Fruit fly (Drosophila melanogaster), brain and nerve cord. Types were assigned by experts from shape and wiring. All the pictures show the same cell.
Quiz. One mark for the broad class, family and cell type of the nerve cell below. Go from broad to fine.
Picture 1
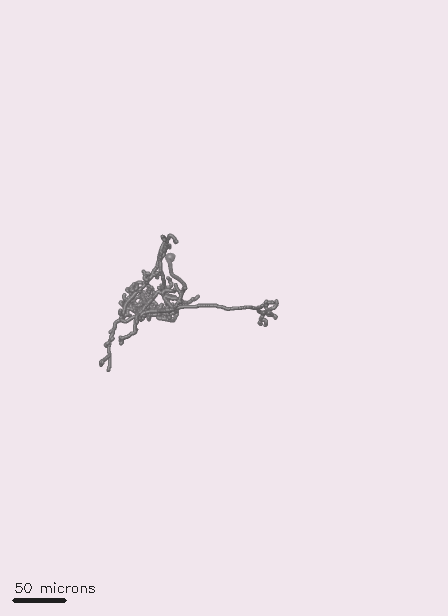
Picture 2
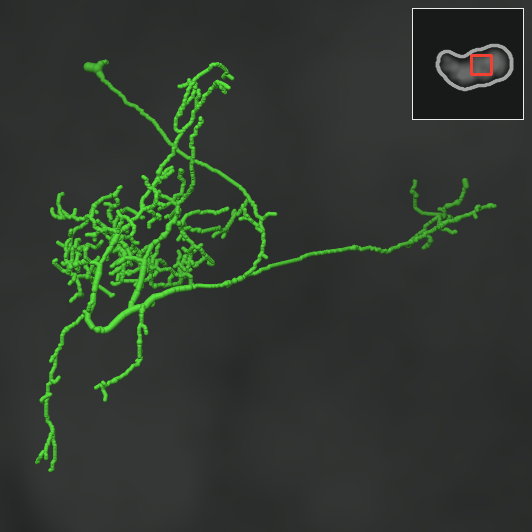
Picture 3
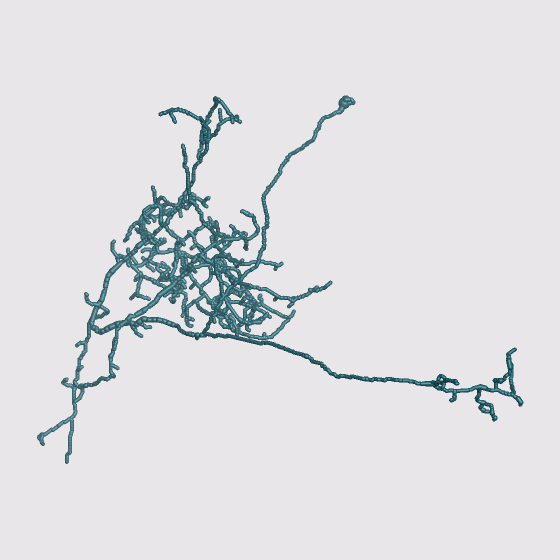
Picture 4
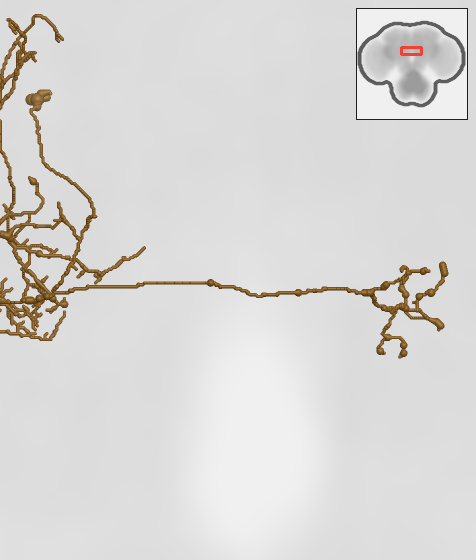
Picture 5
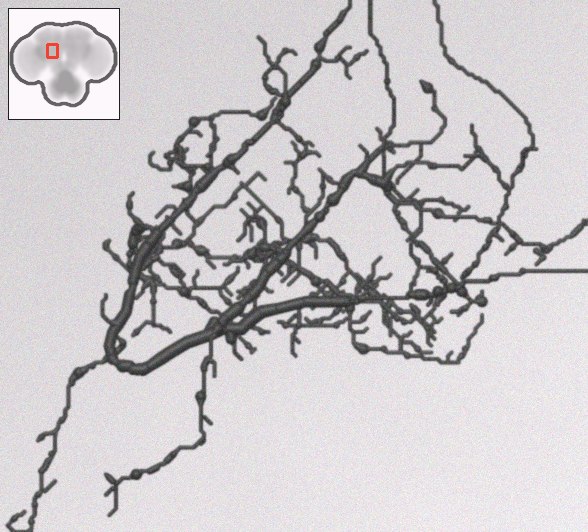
central-brain intrinsic neuron; hemilineage VLPp2; CB4102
